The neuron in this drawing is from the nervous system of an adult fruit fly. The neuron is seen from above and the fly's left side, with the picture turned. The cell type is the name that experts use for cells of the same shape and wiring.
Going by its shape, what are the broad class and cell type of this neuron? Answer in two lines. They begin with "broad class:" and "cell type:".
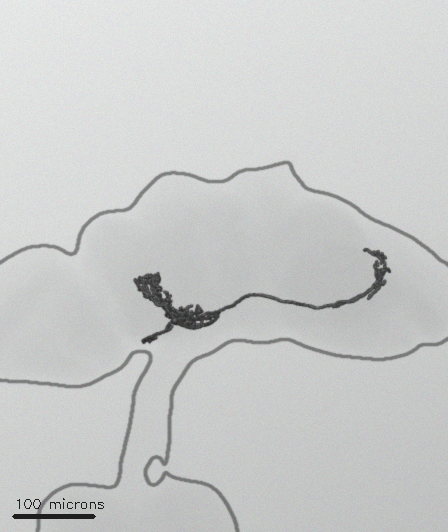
broad class: central-brain intrinsic neuron
cell type: SLP444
